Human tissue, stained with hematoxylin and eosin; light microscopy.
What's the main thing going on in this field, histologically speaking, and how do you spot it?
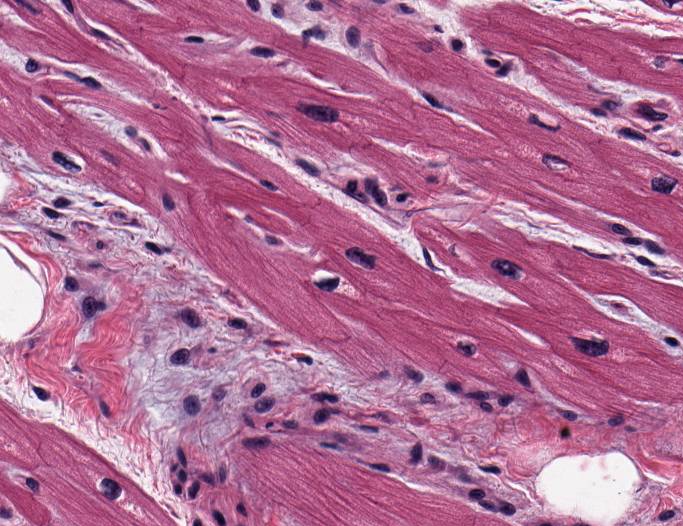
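Tissue: myocardium. Elongated pink muscle fibres run in parallel bands diagonally, sloping from upper left to lower right; cytoplasm deeply eosinophilic, with a fine lengthwise fibrillar texture.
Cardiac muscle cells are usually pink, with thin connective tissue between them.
Lower left: paler, loose, bluish-grey connective tissue with scattered small dark nuclei between the fibres. Left edge: wavy bright pink collagen bundles.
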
